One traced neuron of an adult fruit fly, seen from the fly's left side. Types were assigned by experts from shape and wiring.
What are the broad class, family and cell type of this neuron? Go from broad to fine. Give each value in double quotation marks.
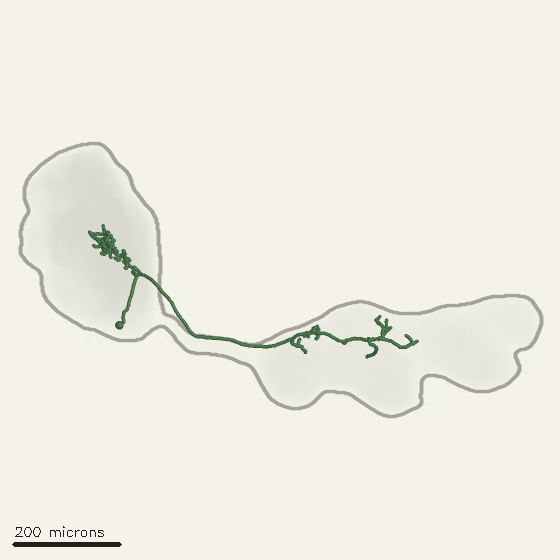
"descending neuron", "hemilineage LB12", "DNg01_a"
